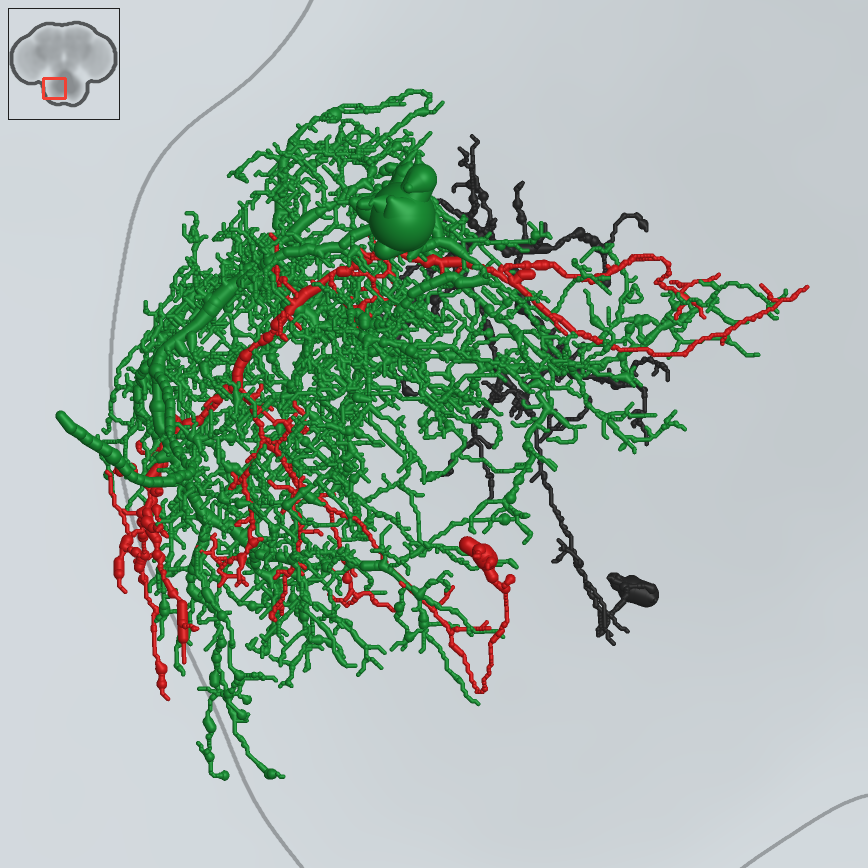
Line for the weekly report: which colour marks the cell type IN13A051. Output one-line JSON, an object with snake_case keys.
{"colour": "red"}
